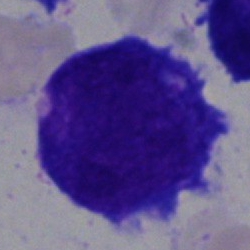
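Blast, the central cell. Outline roughly round overall, with a ragged, uneven edge and small blunt projections along the right-hand border. Staining deep blue-purple throughout, with a small paler patch just inside the upper right edge.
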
